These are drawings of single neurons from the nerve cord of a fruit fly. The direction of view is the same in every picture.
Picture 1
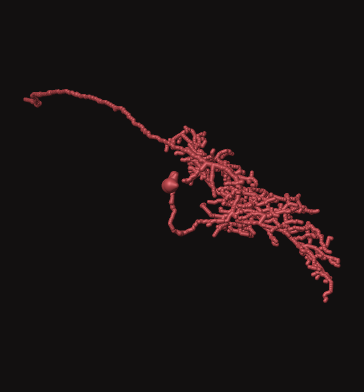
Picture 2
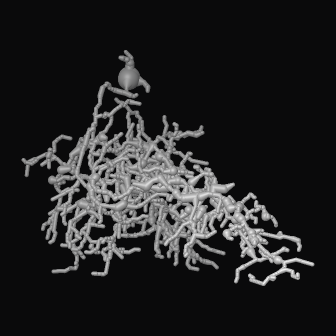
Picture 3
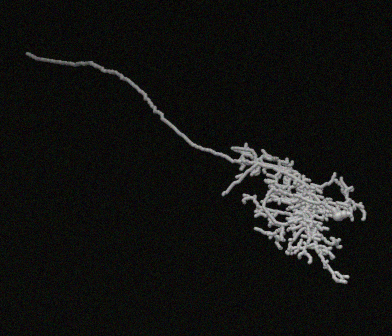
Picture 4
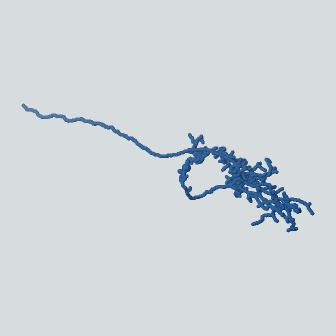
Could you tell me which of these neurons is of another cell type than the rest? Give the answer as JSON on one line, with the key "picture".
{"picture": 2}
